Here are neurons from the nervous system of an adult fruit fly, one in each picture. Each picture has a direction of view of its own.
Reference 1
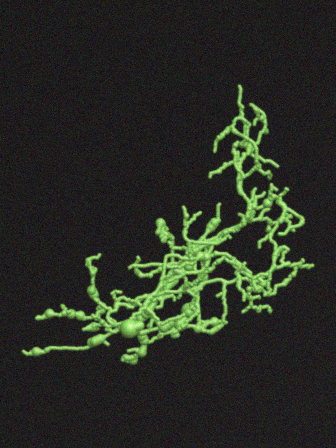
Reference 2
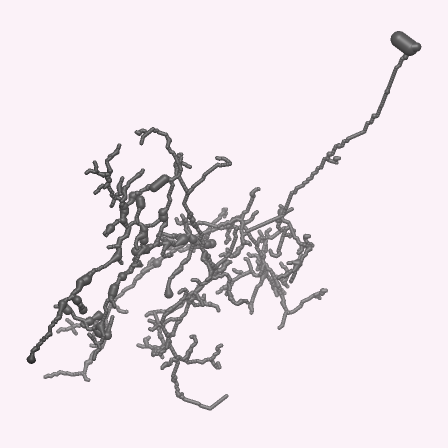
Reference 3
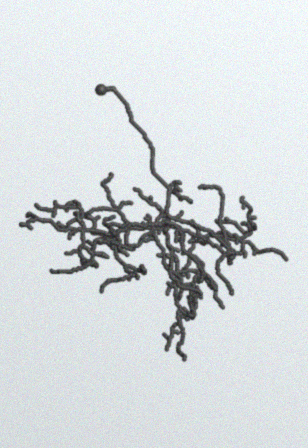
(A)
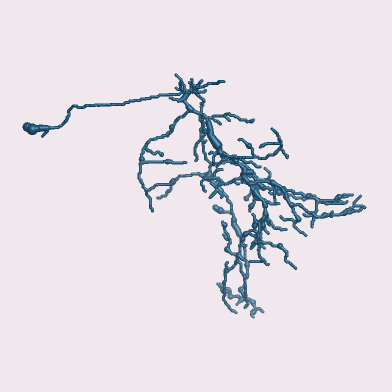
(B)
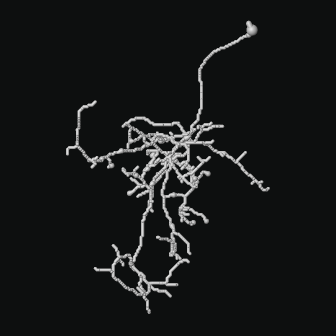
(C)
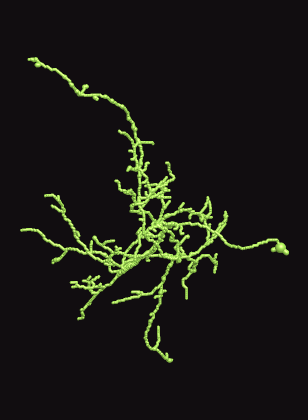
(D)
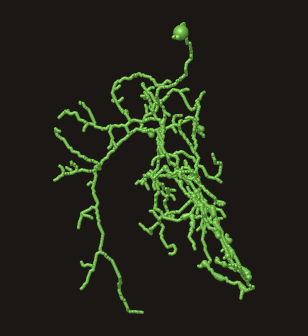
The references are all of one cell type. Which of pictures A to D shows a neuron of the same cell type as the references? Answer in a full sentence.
Picture D is of the same cell type.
